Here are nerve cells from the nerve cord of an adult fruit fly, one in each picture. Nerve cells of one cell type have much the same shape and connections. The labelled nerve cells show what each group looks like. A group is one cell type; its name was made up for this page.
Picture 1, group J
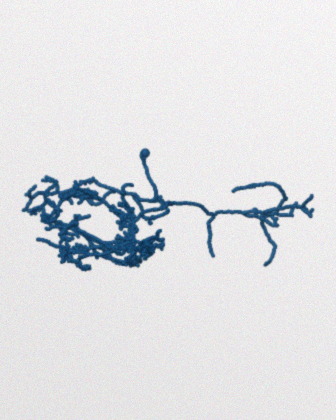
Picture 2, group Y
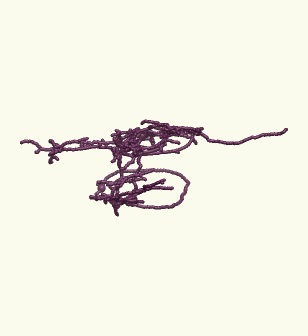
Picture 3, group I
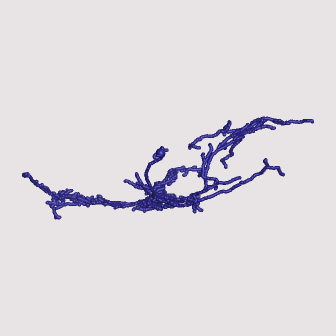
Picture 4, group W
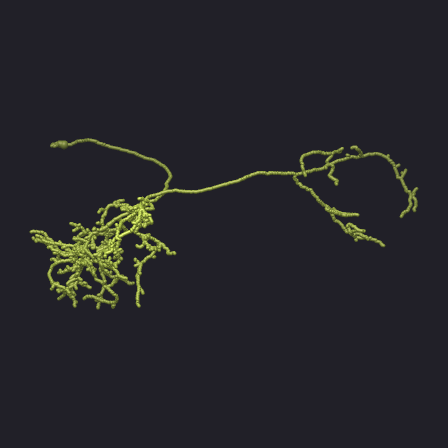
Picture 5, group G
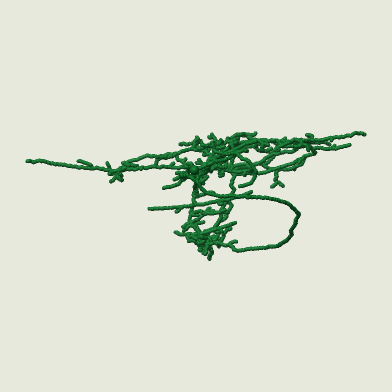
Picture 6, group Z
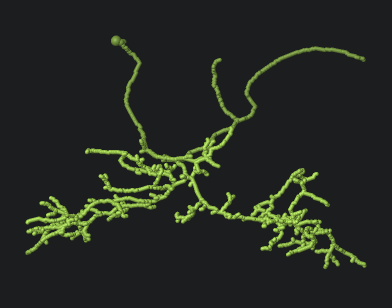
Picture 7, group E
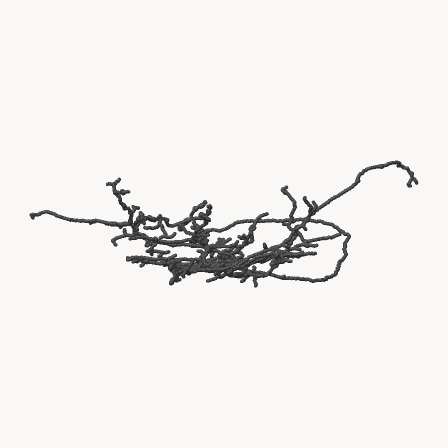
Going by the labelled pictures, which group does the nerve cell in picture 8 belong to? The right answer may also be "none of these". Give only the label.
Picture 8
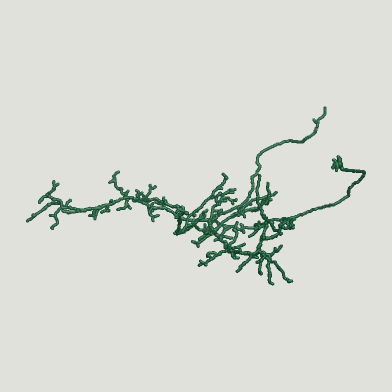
group E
